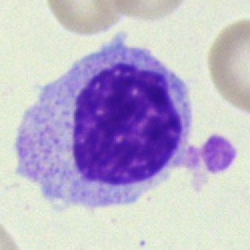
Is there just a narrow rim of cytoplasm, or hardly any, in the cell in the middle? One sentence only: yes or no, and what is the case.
No, the cytoplasm of this cell is abundant.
